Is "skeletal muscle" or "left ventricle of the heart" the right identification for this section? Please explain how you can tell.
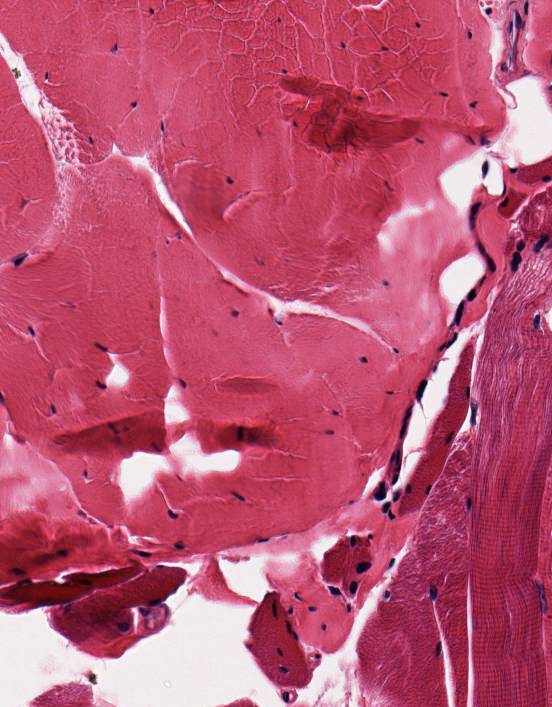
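This is skeletal muscle. Its nuclei are small and dark and sit at the edges of the fibres, not in their centres.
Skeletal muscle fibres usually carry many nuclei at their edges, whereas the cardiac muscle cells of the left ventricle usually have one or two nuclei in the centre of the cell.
The lengthwise fibres at the right also show fine cross-striations running across them, and in the lower left, white empty spaces separate irregular fibre fragments.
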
